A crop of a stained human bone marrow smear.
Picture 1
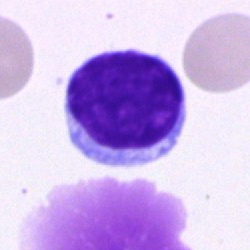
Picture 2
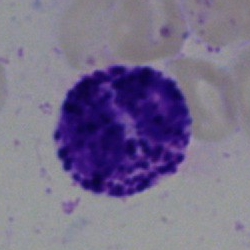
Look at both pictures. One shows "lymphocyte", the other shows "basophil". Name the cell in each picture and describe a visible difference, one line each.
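Picture 1 is a lymphocyte. No granules are seen in the cytoplasm.
Picture 2 is a basophil. Coarse granules are packed densely over the whole cell.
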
